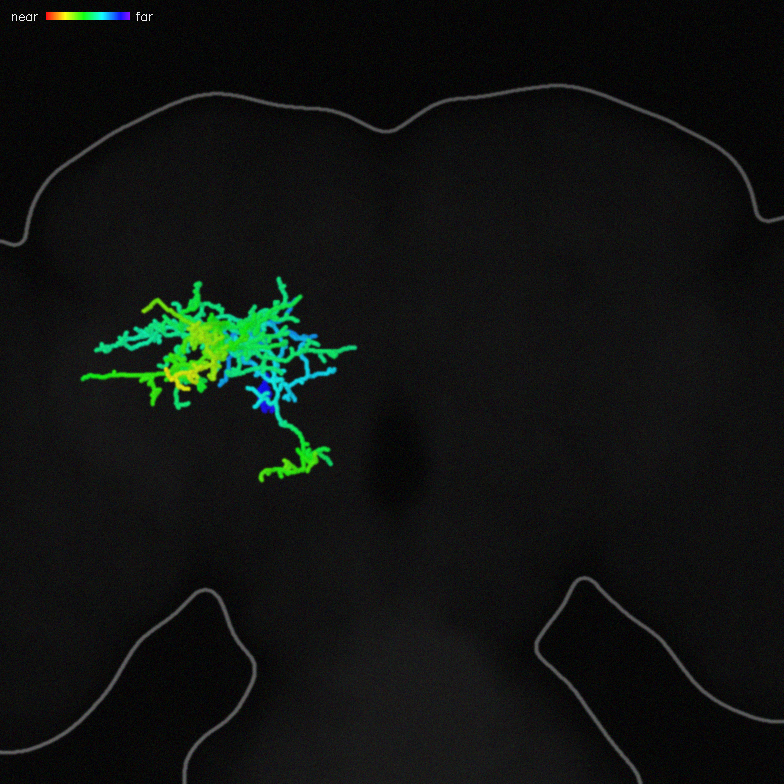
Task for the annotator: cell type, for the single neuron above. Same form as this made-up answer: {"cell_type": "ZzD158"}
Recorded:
{"cell_type": "PLP243"}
